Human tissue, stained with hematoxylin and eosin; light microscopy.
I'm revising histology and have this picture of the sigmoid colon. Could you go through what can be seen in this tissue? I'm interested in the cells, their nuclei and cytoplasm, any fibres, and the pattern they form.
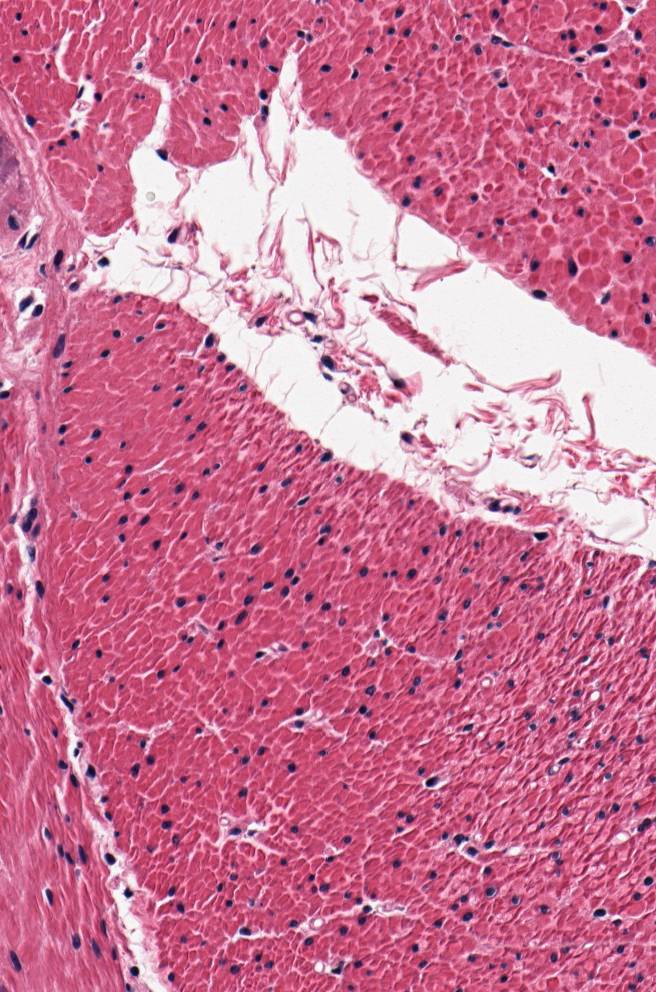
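First, muscle nuclei: small, round and dark, centred in the cross-cut profiles. Next, within the large lower bundle, thin pale irregular strands of connective tissue run between groups of muscle cells. Then the cleft: it holds only sparse, loose, wavy pink collagen strands and a few scattered nuclei. Last, beyond a thin pale septum at the lower left edge, the muscle is cut lengthwise.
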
